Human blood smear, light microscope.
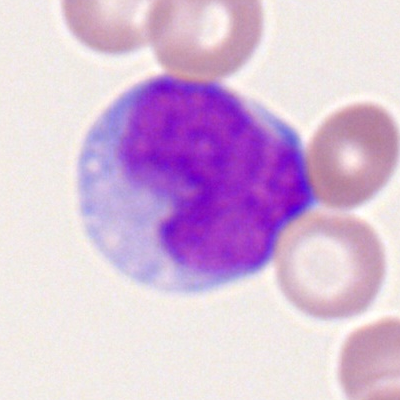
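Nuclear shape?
Kidney-like, owing to a notch on its left side.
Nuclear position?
Toward the right side of the cell, leaving the broadest area of cytoplasm on the left.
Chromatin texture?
Fine and lacy, not in dense clumps.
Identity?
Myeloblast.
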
